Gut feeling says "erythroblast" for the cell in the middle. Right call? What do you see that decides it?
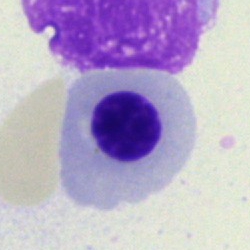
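Deciding point: the cytoplasm is pale grey-blue.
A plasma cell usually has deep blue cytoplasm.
That counts against plasma cell; erythroblast fits.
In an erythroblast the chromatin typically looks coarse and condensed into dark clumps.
Chromatin here is dense, dark purple and coarsely clumped, in keeping with erythroblast.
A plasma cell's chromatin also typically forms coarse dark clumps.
So the chromatin would fit either name. Also seen: no nucleolus, abundant cytoplasm covering more area than the nucleus, no visible granules, and no hair-like projections on the surface.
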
